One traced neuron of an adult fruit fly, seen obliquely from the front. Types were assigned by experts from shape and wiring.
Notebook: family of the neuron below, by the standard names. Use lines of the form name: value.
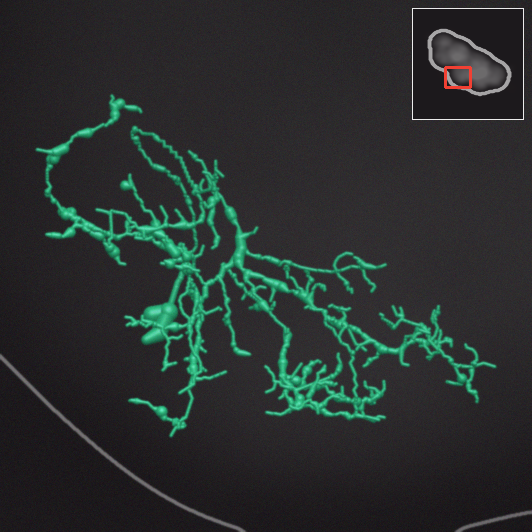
family: hemilineage 20A.22A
